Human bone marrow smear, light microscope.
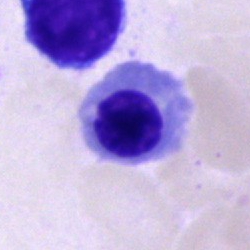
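Erythroblast: nuclear chromatin dense and staining dark purple, with no visible nucleoli. A moderate rim of pale blue cytoplasm, without distinct granules, surrounds the nucleus.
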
